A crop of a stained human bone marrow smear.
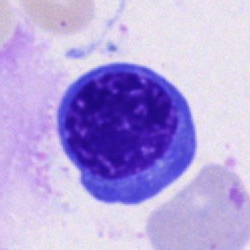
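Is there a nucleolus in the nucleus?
I can't see one.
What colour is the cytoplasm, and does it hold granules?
Deep blue, and without granules.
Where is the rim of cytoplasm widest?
On the lower right side of the cell.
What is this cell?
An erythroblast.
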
